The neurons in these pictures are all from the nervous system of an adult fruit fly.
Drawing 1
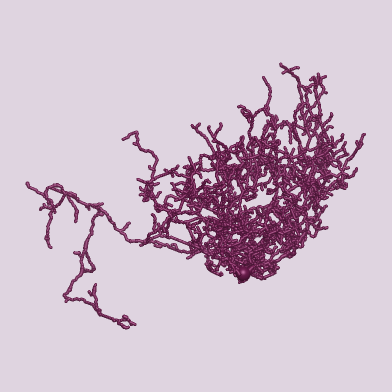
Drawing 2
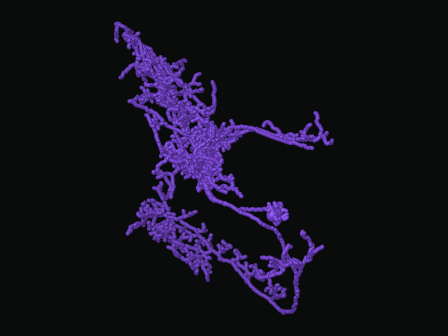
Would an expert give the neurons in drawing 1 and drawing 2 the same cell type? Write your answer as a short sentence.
They are of different cell types.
